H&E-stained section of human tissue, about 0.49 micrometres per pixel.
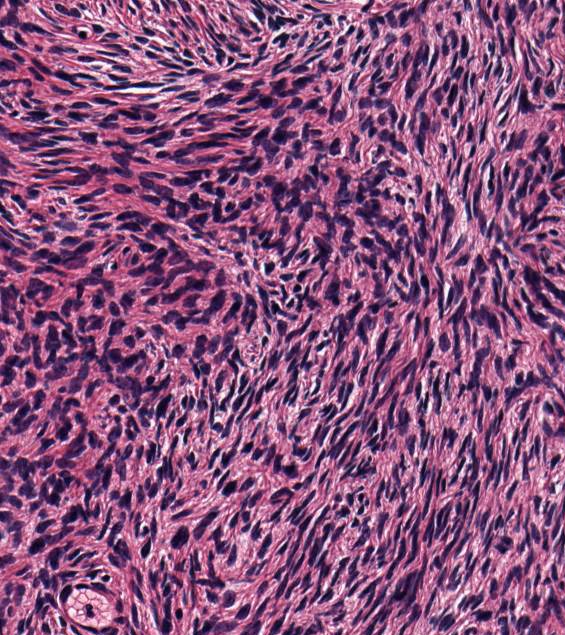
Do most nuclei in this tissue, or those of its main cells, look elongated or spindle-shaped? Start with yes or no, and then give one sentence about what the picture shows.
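Yes. The nuclei are elongated and dark-staining.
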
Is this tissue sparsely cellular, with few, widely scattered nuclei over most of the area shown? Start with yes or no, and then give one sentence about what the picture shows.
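No. The whole field is filled by densely packed spindle cells arranged in interlacing fascicles that run in varying directions.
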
